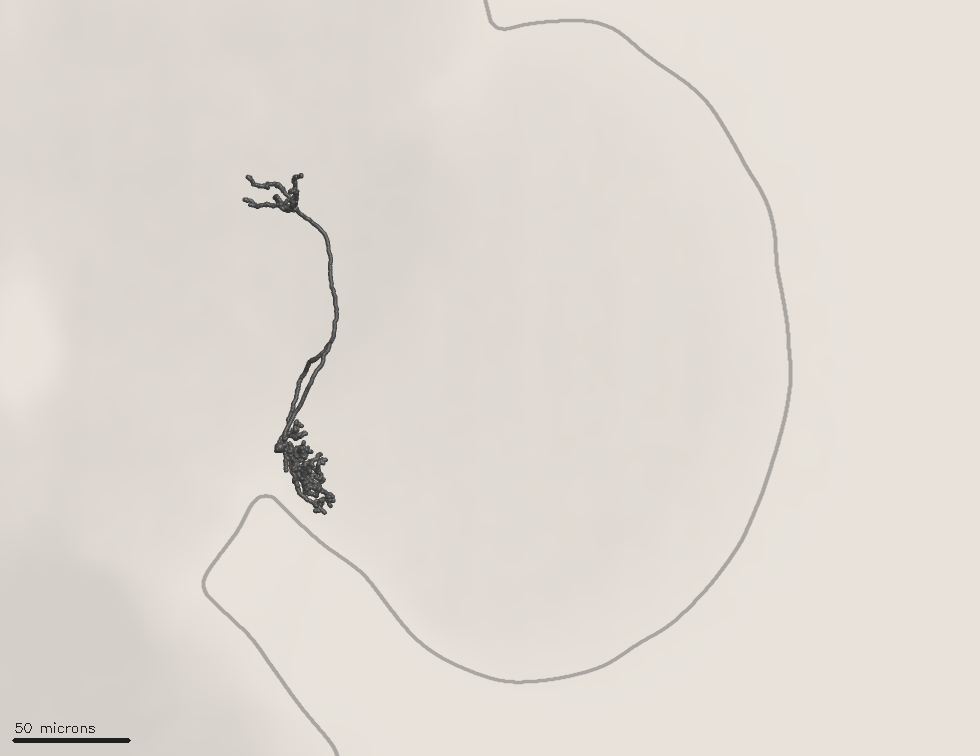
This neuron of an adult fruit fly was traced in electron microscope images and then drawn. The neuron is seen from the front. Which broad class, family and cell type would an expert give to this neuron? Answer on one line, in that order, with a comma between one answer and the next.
visual projection neuron, LC, LC13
